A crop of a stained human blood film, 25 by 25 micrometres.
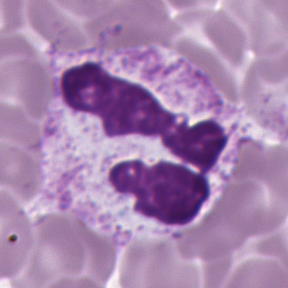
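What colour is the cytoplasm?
Very pale, nearly colourless, and there is plenty of it, sprinkled with many small lilac-purple granules.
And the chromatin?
Dense and dark purple throughout the lobes.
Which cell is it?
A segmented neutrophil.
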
